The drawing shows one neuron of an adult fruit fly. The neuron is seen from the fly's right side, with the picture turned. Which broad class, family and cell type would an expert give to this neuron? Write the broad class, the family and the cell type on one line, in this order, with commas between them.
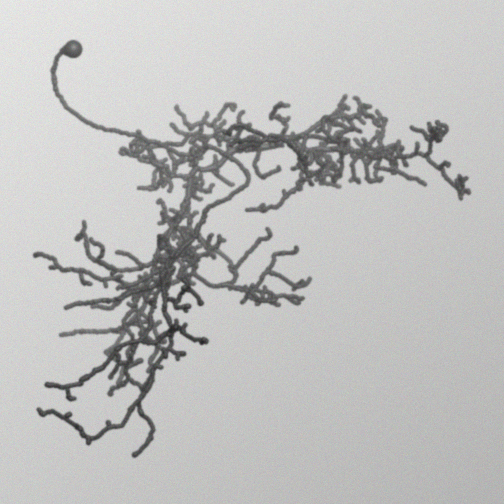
central-brain intrinsic neuron, hemilineage DL1_ventral, SIP126m_b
